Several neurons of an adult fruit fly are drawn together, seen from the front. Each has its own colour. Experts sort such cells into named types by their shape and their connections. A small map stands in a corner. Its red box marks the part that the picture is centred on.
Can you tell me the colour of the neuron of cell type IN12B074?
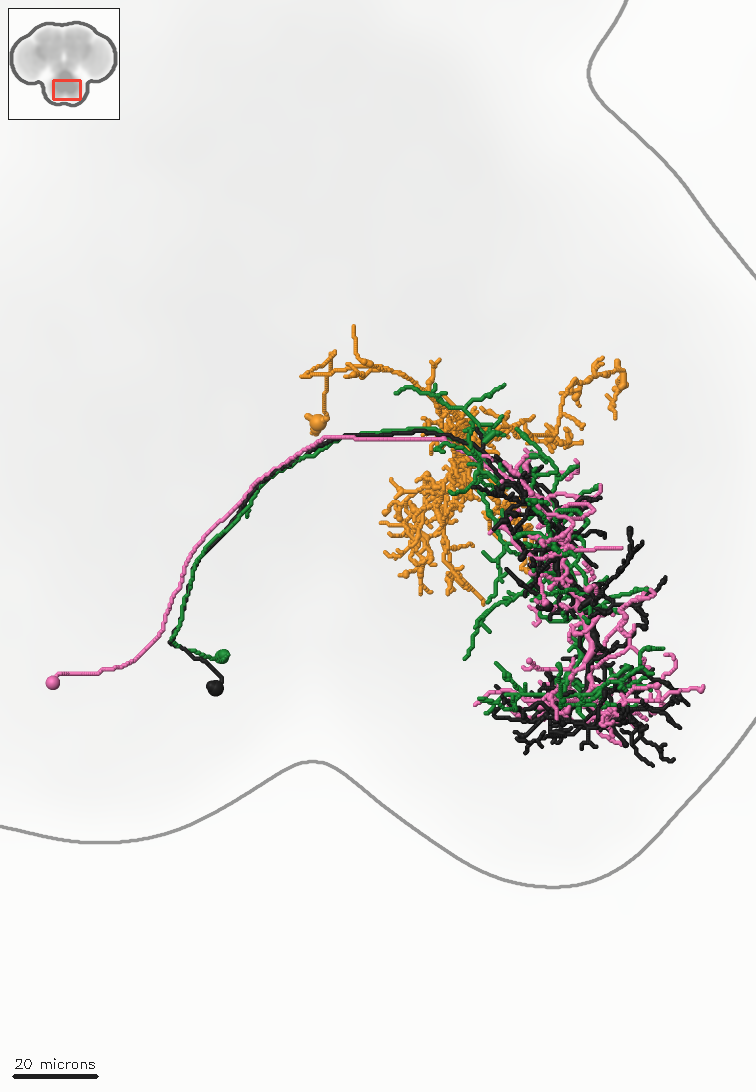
pink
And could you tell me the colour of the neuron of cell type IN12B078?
green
